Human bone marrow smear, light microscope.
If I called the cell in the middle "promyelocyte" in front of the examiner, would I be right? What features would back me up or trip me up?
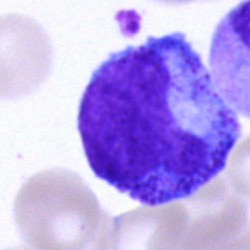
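What settles it is the nucleus: it has a concave side, with a pale, clear zone of cytoplasm sitting against it at the upper right.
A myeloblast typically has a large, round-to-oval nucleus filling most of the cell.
So yes, promyelocyte fits, and blast doesn't. Outside that pale zone the cytoplasm is blue, and the chromatin is deep purple with a finely mottled texture. There are no vacuoles, and the small purple fragment just above the top lies outside the cell.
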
